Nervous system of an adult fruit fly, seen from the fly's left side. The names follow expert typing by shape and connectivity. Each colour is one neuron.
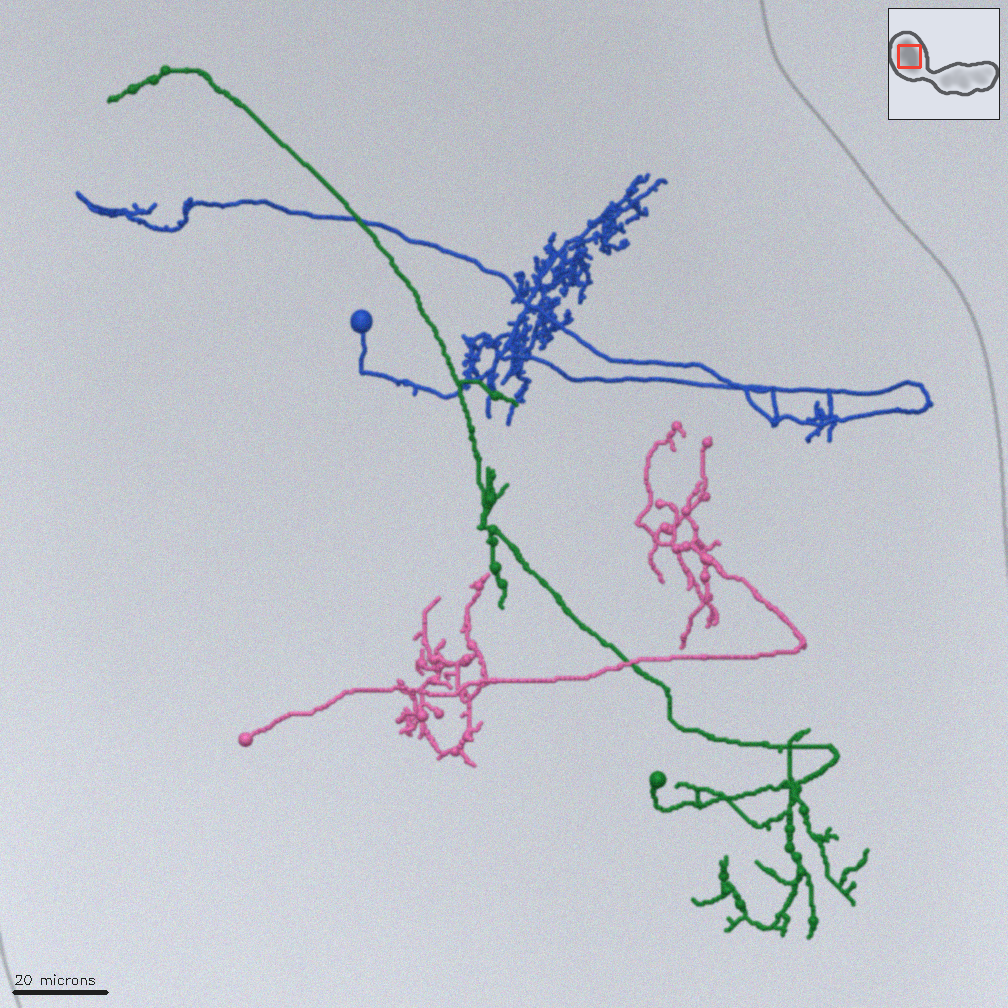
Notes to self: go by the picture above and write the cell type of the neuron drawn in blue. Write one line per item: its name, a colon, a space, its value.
cell type: MeTu4a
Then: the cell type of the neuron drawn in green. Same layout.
cell type: MeTu4b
